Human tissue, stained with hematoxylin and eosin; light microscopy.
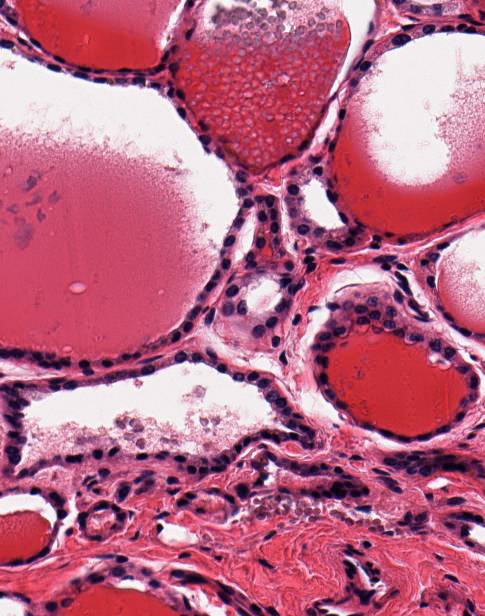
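Thyroid. What fills the field, as I look, is closed rounded follicles packed side by side, the largest at the upper left. Most of them, I note, are filled with homogeneous pink eosinophilic colloid. Each is lined by a single layer of flattened to low cuboidal epithelial cells, whose small, round, dark nuclei sit evenly spaced around the follicle.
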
